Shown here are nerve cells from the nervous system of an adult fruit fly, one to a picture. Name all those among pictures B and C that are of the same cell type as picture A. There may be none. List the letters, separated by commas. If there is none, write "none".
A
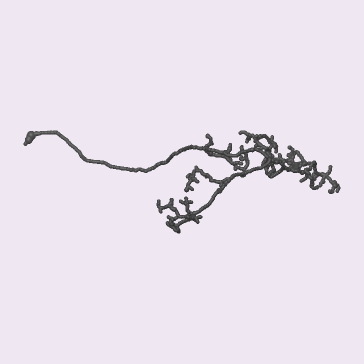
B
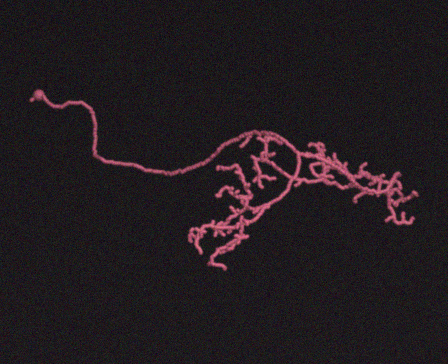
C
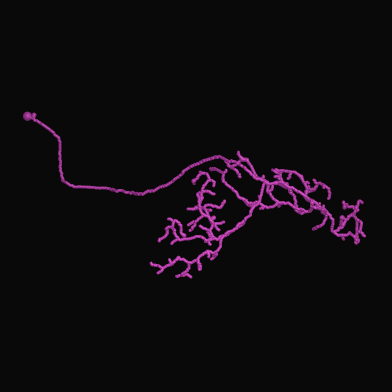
B, C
